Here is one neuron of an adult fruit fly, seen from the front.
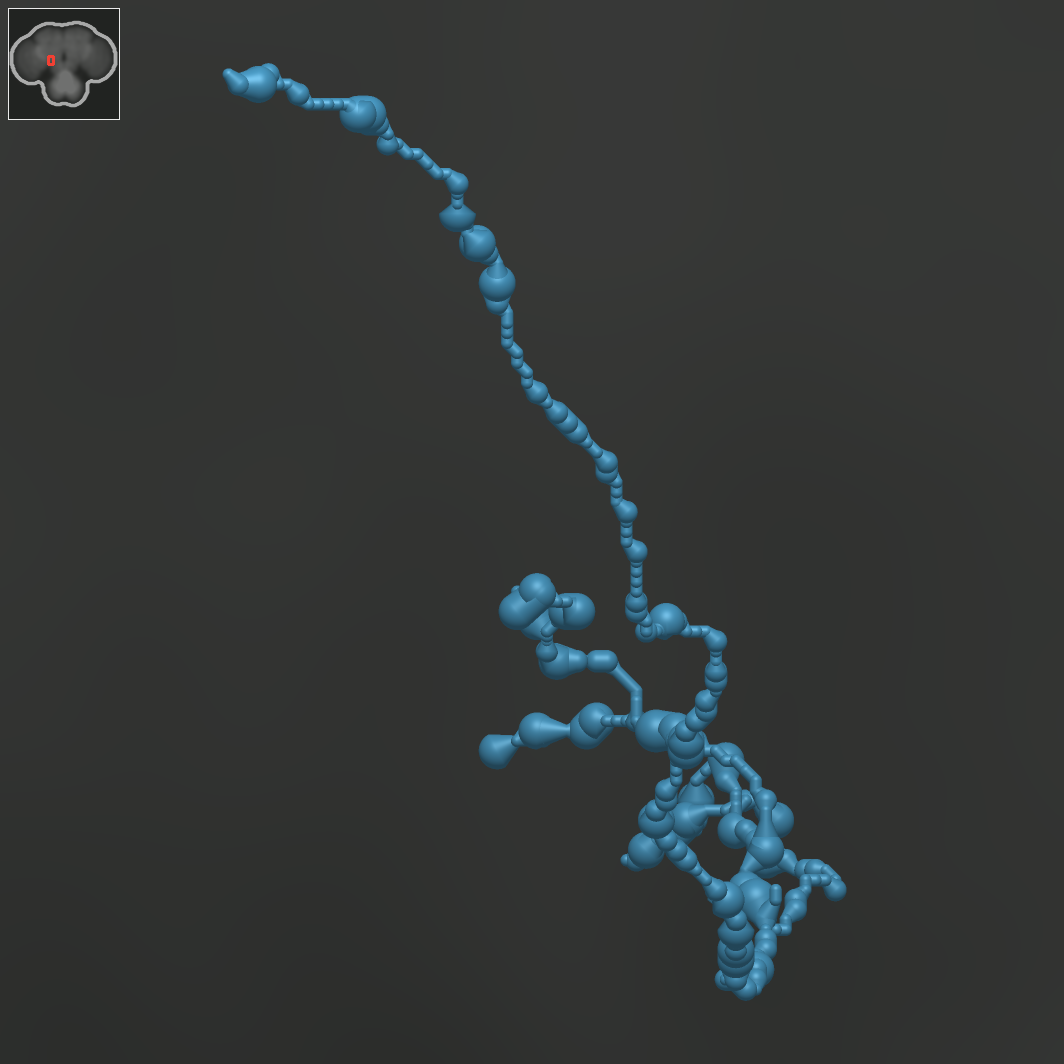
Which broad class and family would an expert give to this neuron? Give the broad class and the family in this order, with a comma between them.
sensory neuron entering the brain, class mechanosensory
